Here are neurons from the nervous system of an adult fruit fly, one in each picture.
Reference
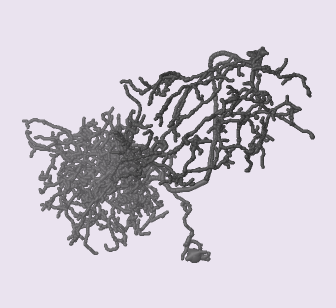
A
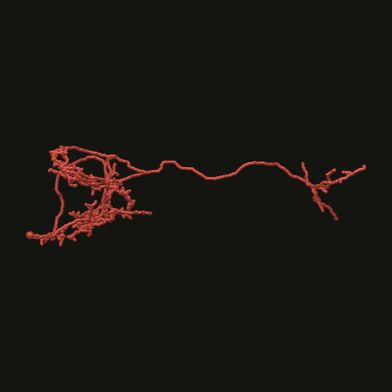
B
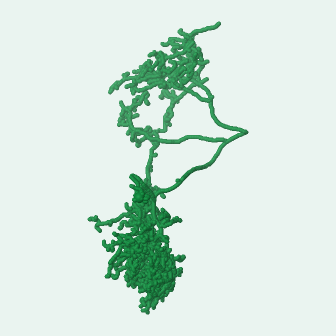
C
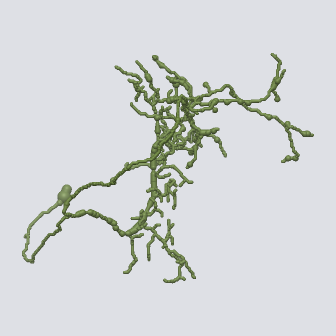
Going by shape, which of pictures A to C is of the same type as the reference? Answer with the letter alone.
B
